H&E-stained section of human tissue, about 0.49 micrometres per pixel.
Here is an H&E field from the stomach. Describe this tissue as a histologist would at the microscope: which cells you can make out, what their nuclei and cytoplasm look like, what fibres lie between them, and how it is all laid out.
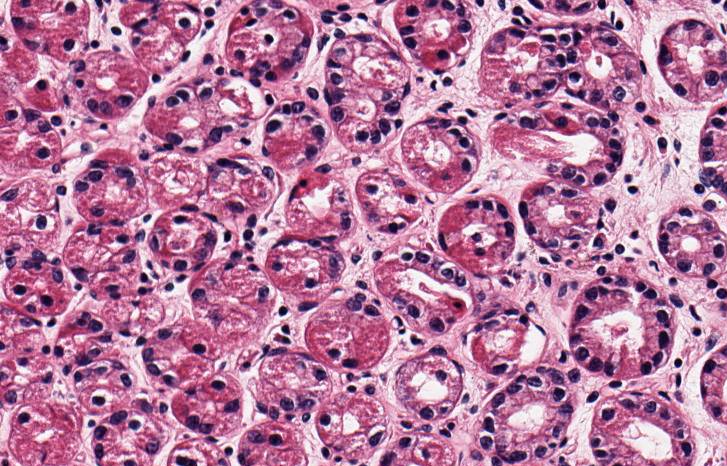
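Field filled edge to edge by closely packed, rounded glandular units, mostly cut in cross-section. Each unit lined by a single layer of epithelial cells. Lining cells: abundant pink, finely granular cytoplasm. Small dark round nuclei scattered singly in the stroma between units.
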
